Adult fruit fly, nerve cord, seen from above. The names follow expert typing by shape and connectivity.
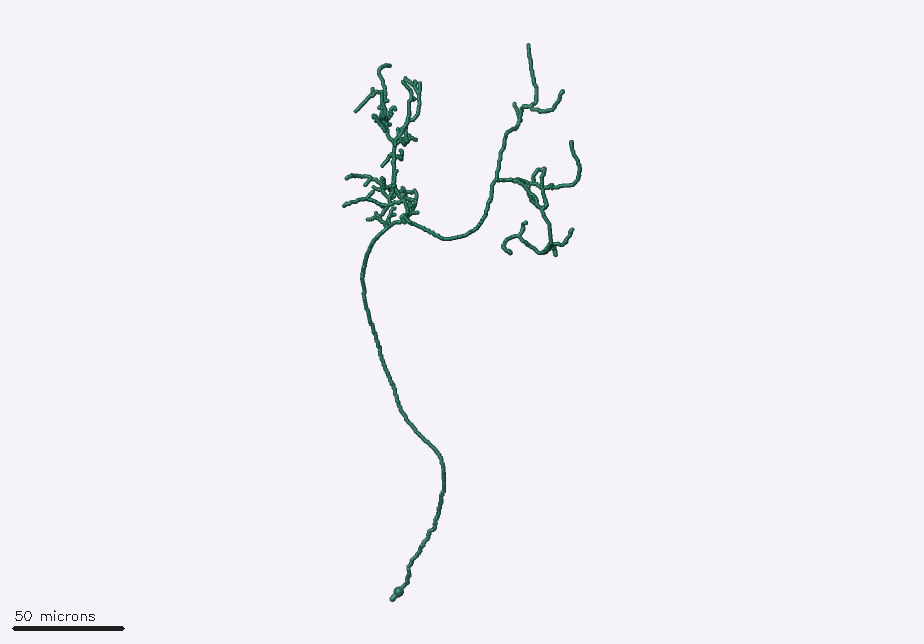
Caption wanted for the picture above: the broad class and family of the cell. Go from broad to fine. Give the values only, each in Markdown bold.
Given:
**nerve-cord intrinsic neuron**, **hemilineage 06A**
